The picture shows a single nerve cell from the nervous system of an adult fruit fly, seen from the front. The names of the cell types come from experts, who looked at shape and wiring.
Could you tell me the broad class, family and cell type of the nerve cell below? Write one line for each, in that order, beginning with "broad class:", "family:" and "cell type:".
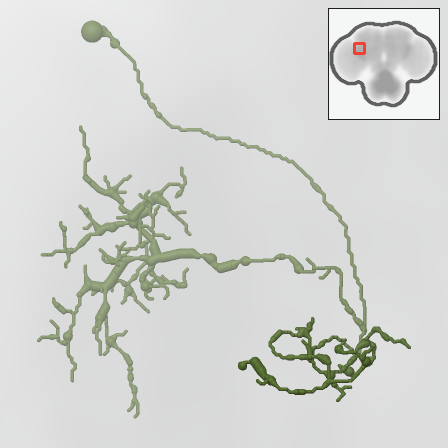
broad class: visual projection neuron
family: hemilineage VPNp2
cell type: LC18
